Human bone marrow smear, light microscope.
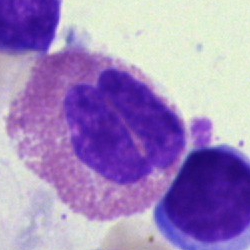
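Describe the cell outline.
Roughly round.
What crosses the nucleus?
A pale narrow cleft, running diagonally from its upper notch toward the lower right.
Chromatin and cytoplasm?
Dark purple, condensed chromatin; abundant pink-lilac cytoplasm.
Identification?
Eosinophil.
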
